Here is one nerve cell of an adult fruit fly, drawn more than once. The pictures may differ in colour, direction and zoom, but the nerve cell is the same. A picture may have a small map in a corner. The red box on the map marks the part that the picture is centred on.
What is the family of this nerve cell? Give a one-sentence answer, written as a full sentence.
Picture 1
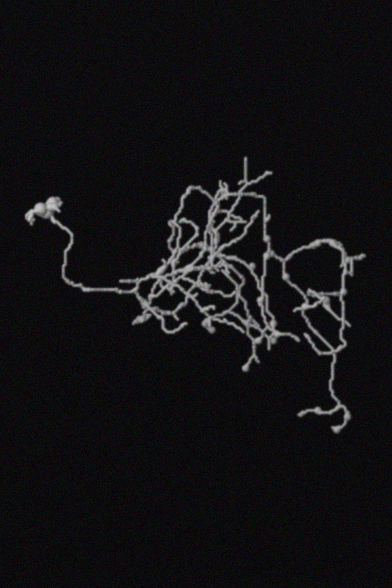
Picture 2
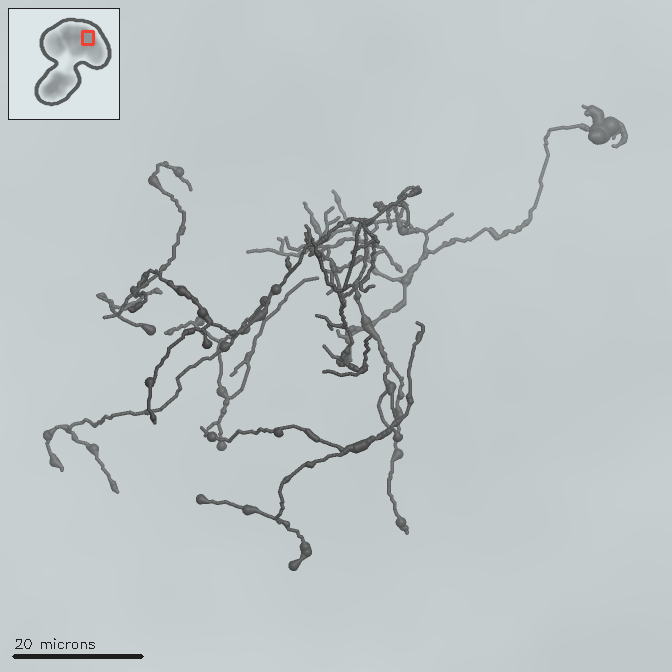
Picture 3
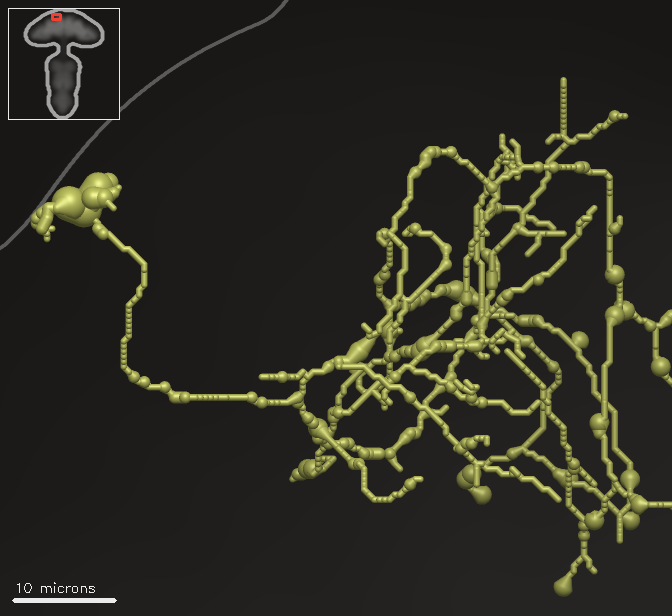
This nerve cell is within the family hemilineage ALl1_dorsal.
